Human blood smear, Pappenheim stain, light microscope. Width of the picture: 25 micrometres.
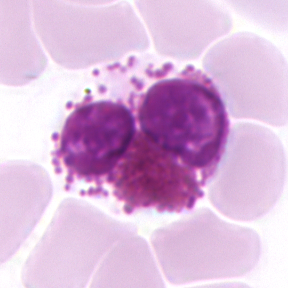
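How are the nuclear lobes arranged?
Two lobes lie side by side, one on the left and one on the right.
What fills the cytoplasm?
Many coarse, round, pinkish-purple granules, with a dense cluster below and between the two lobes.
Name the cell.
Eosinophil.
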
